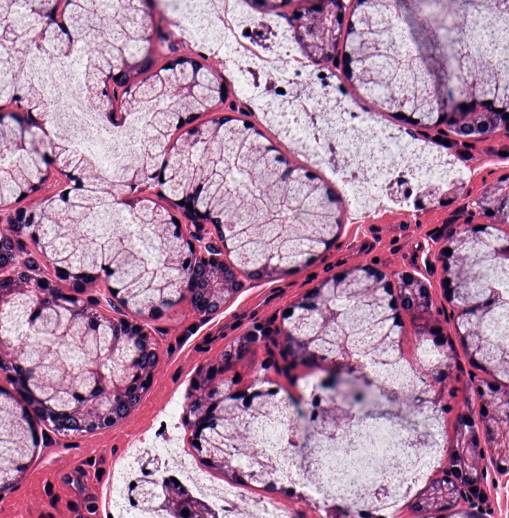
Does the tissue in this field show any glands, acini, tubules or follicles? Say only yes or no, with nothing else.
Yes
